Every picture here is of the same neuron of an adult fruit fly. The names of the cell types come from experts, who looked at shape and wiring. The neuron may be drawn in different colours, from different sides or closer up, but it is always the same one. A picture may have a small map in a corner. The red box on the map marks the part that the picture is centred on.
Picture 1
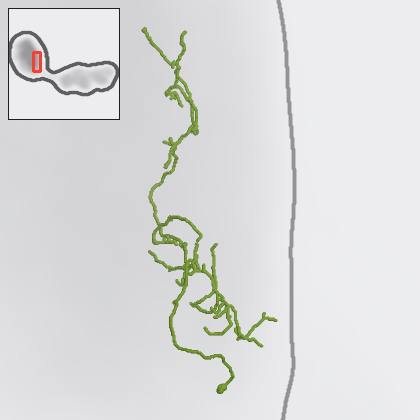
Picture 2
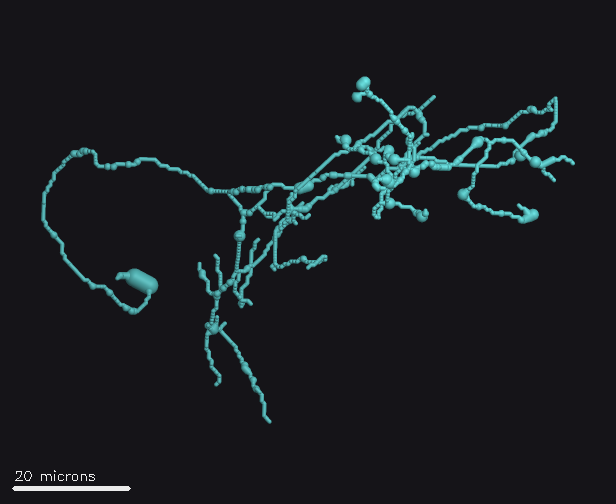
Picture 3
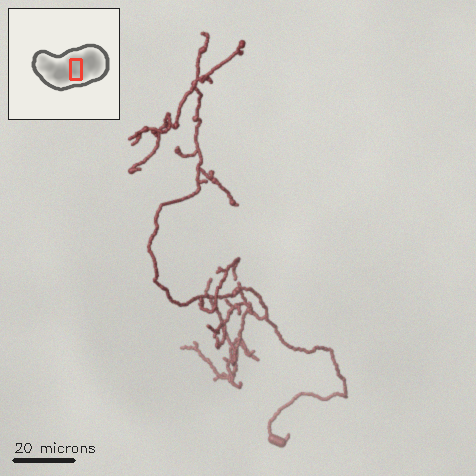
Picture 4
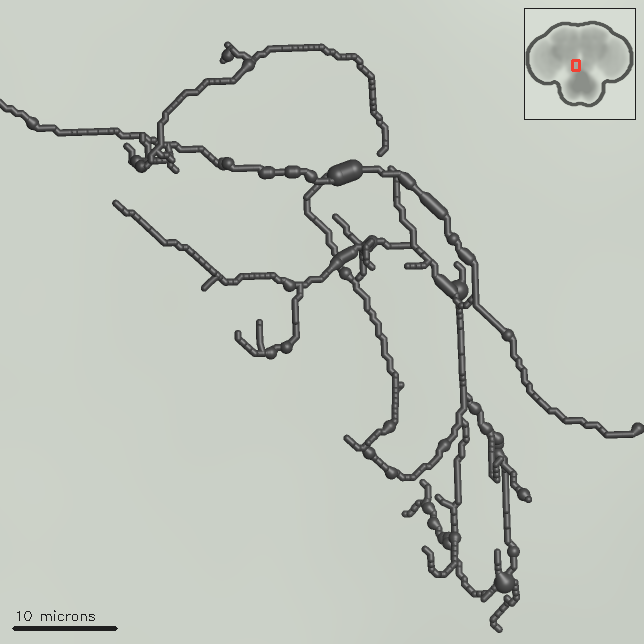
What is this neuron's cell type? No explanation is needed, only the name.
GNG416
